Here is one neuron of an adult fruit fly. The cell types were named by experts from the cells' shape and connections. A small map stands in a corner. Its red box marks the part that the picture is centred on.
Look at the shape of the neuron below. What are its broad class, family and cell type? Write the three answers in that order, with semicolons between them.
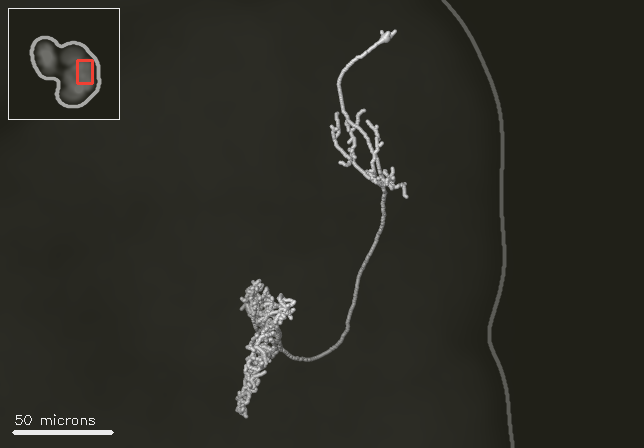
central-brain intrinsic neuron; hemilineage DL1_dorsal; FB2E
